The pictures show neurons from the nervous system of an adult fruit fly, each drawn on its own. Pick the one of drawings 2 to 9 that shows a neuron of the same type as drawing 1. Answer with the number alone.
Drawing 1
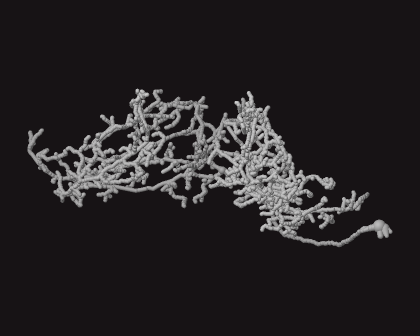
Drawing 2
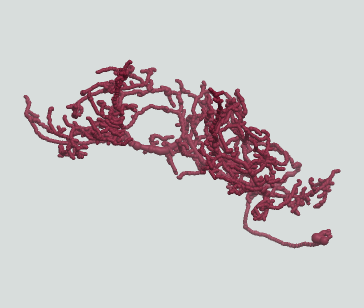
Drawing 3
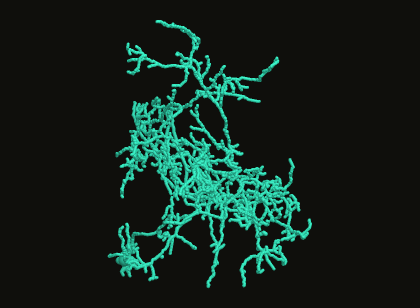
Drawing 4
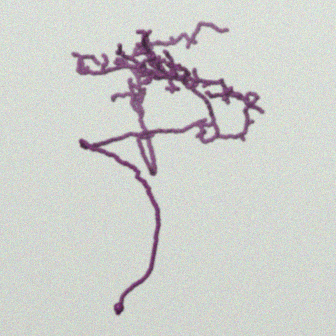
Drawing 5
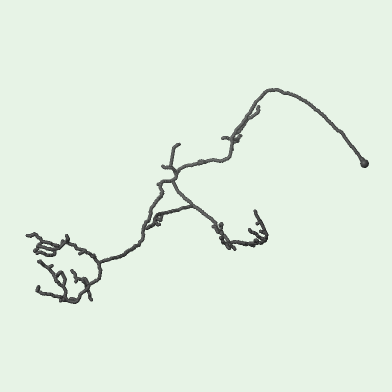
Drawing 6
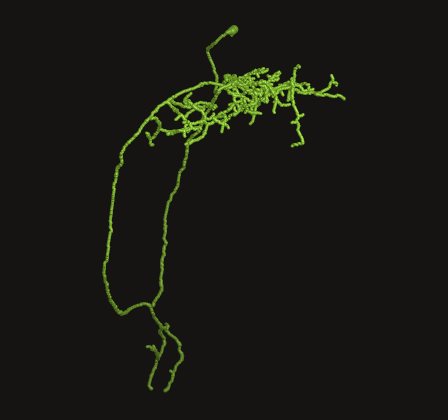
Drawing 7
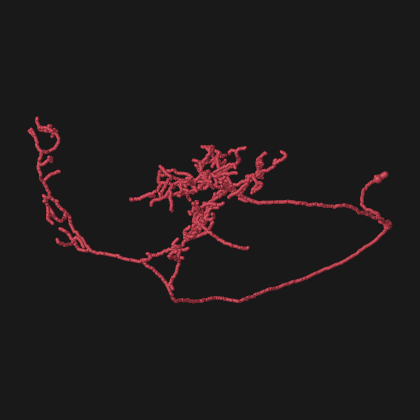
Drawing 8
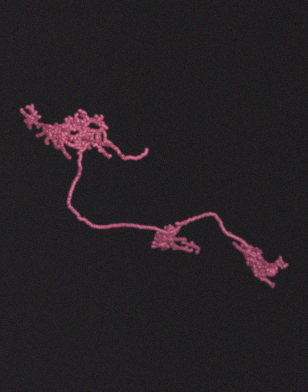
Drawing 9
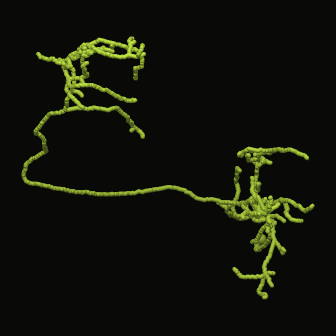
2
